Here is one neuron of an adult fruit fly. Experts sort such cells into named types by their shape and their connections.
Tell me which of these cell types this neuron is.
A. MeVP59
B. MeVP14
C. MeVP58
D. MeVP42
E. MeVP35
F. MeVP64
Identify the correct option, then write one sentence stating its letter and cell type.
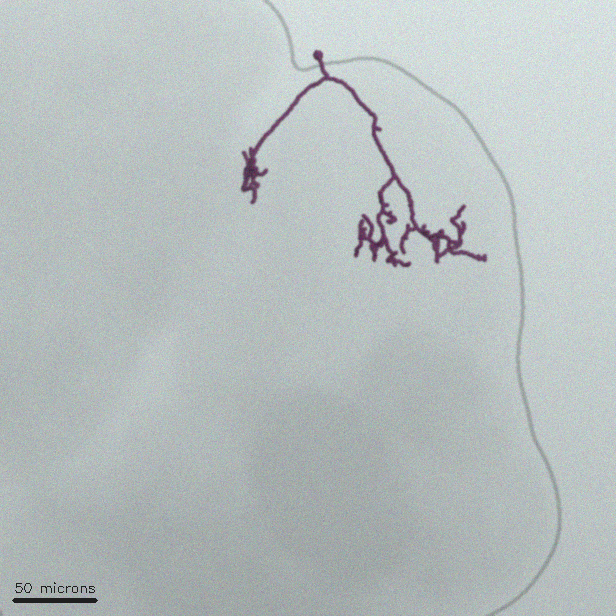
As option B gives it, the neuron's cell type is MeVP14.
